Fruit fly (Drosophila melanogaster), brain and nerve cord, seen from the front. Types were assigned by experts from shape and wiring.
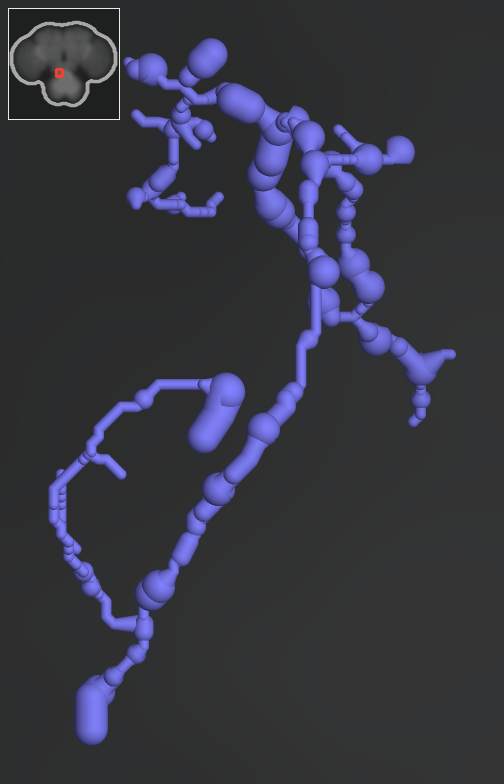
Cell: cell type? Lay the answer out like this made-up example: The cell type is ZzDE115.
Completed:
The cell type is BM_Taste.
